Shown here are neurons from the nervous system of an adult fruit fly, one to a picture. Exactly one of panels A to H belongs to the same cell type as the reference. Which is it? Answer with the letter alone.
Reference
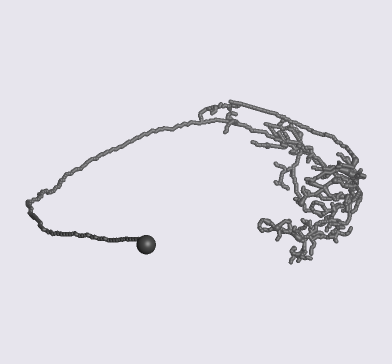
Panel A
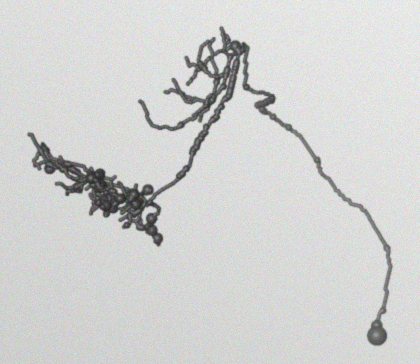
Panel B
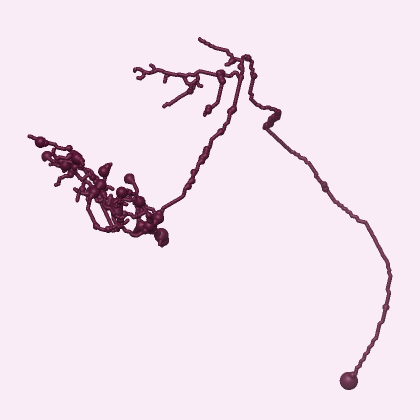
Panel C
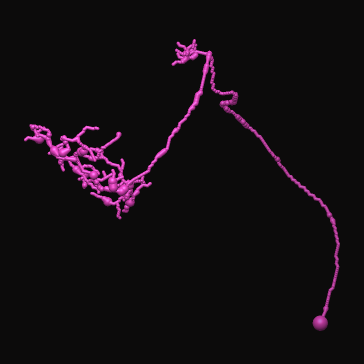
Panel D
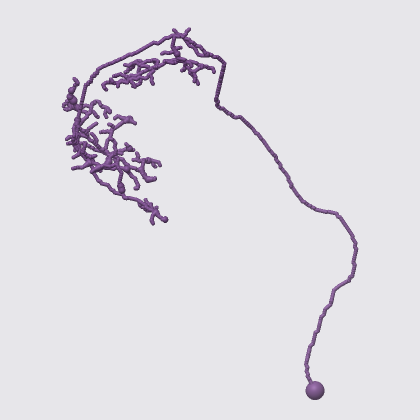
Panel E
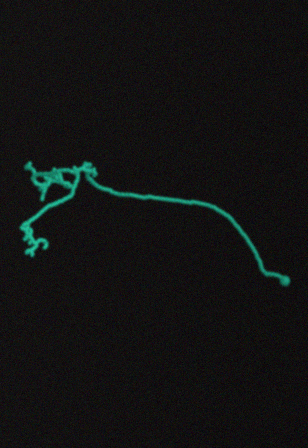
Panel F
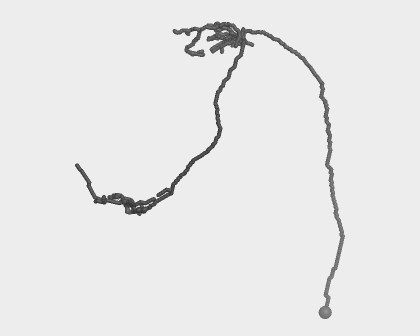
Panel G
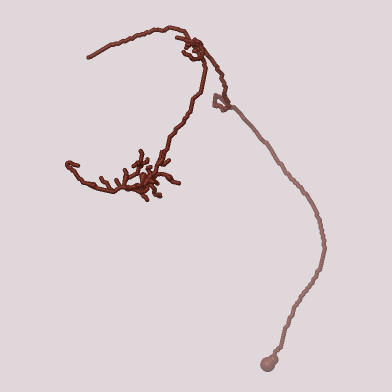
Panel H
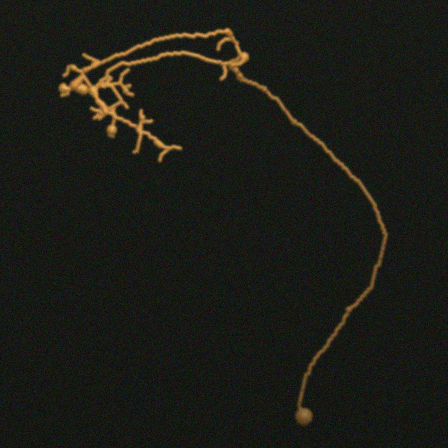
A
